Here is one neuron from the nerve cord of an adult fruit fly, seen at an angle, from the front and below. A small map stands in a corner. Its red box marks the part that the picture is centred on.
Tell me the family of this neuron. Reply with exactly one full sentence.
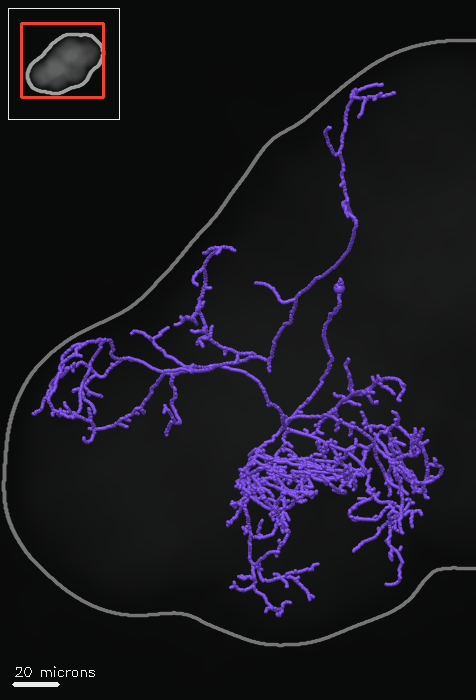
The neuron takes hemilineage 19B as its family.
